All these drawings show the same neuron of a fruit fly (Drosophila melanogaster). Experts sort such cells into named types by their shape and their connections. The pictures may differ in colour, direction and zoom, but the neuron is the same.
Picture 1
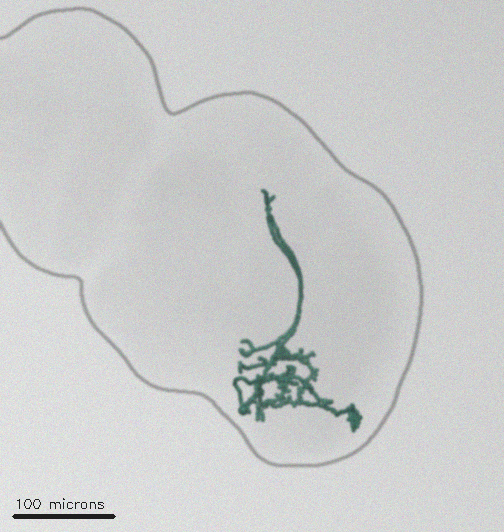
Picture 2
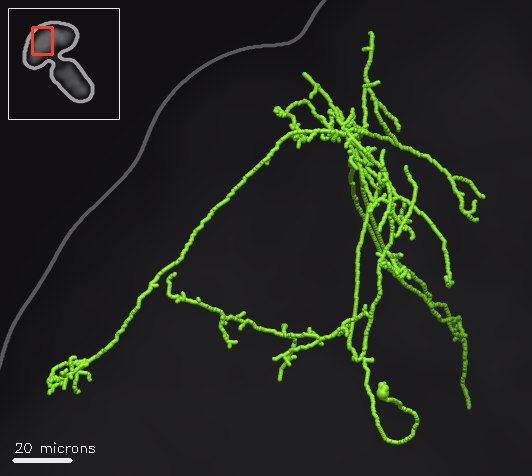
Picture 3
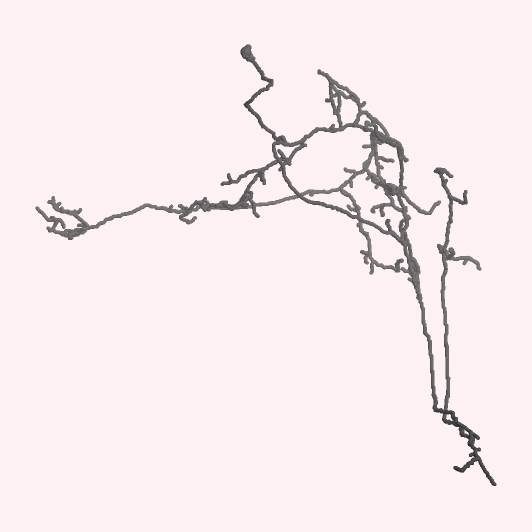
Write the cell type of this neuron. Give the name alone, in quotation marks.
"SMP717m"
